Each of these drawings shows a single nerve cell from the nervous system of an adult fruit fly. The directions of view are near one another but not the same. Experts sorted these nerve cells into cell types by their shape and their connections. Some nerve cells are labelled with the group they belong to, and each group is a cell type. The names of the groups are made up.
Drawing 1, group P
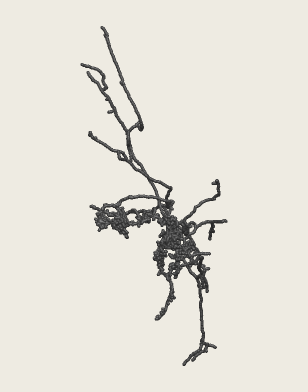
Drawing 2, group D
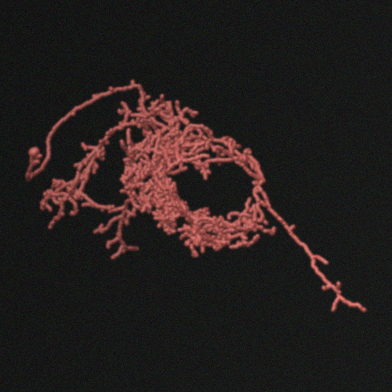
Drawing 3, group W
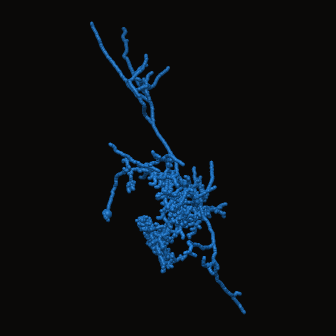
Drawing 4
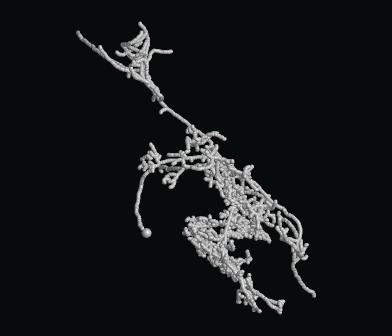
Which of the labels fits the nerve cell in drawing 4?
group W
